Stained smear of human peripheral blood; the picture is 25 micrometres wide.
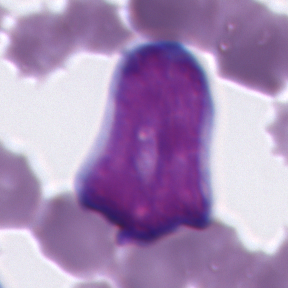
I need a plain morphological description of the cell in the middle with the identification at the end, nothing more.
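Nearly the entire cell is taken up by the nucleus, whose chromatin is purple-magenta, fine and fairly evenly spread. A few small pale spots lie close to the centre of the nucleus. From the bottom edge of the cell projects a small blue bleb. The cell is a myeloblast.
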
